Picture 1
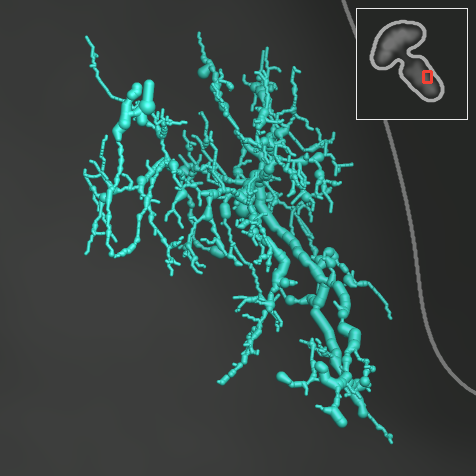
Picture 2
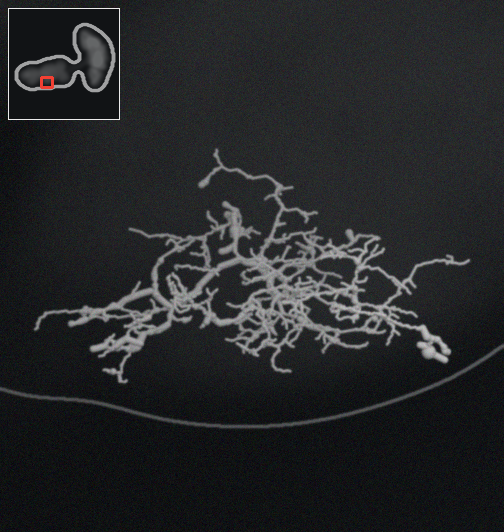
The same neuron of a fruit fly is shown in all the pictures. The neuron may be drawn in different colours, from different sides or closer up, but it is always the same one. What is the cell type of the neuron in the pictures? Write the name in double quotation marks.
"IN13A045"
